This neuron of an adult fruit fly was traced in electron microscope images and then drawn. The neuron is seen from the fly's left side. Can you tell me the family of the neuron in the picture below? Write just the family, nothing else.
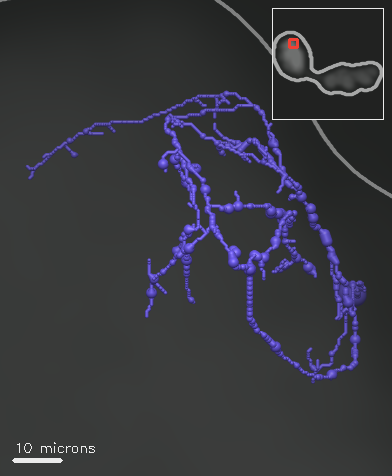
hemilineage LHp2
